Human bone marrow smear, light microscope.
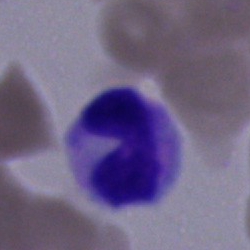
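Band neutrophil at the centre of a stained human bone marrow smear. Notice how its outline is roughly round, with a few slightly angular edges. The nucleus fills most of the cell, and a deep notch cuts into it from the left side. Look closely and you will find no nucleolus in it.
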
